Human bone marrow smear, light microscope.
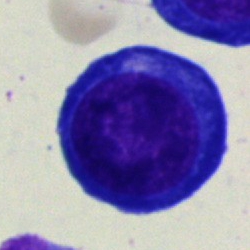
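Proerythroblast in the middle of this stained human bone marrow smear. Its nucleus fills most of the cell, leaving a moderate rim of cytoplasm. That cytoplasm stains a deep blue, with a paler zone above the nucleus. The chromatin is dark purple with finely mottled paler patches.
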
